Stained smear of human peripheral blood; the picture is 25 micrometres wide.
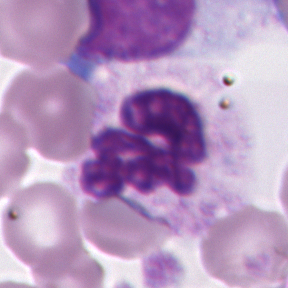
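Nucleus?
Several lobes joined to one another; chromatin dark purple, coarsely clumped.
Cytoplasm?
Abundant, widely surrounding the nucleus; fine, scattered violet granules.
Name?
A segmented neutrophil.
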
